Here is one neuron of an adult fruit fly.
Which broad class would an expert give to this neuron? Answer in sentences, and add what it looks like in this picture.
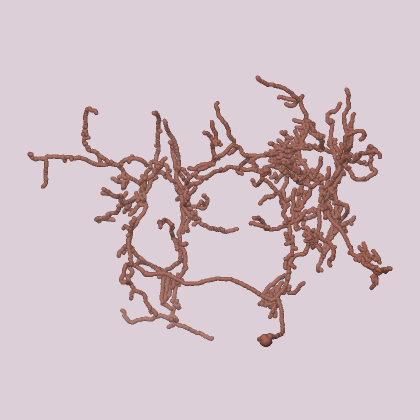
This is a central-brain intrinsic neuron. Dozens of branch ends can be seen. In this view it is wider than it is tall.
